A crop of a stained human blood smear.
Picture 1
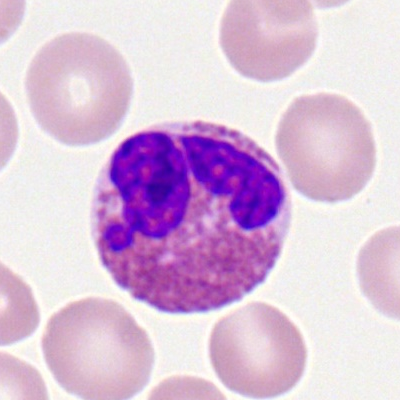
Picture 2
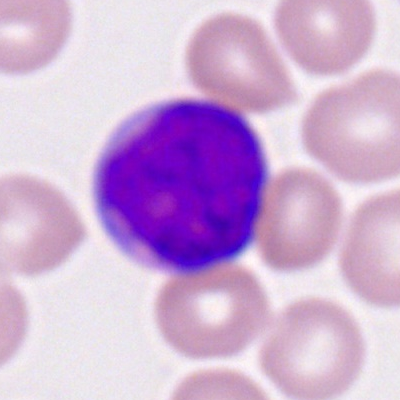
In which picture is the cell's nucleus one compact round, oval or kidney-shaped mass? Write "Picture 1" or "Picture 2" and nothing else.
Picture 2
